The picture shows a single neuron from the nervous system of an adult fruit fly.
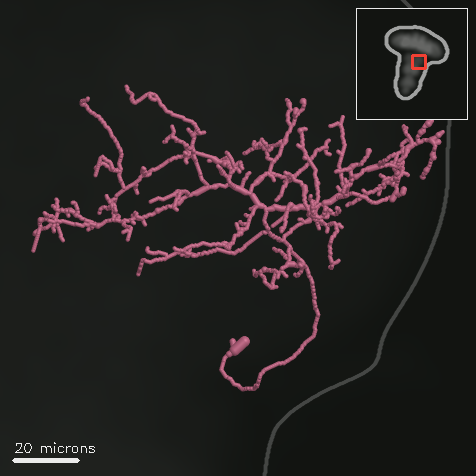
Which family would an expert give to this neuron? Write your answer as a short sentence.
The family is hemilineage 19A.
